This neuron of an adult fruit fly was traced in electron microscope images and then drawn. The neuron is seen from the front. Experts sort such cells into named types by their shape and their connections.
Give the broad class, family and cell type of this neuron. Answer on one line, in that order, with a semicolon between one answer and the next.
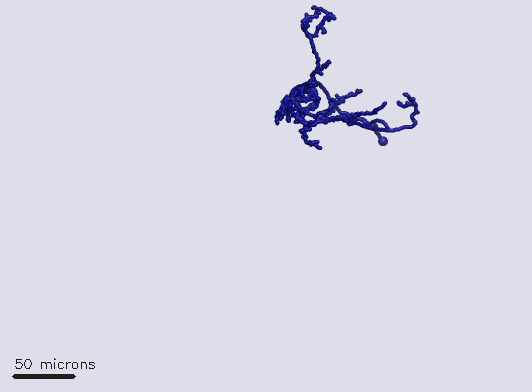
central-brain intrinsic neuron; hemilineage VLPl&p2_posterior; AVLP519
